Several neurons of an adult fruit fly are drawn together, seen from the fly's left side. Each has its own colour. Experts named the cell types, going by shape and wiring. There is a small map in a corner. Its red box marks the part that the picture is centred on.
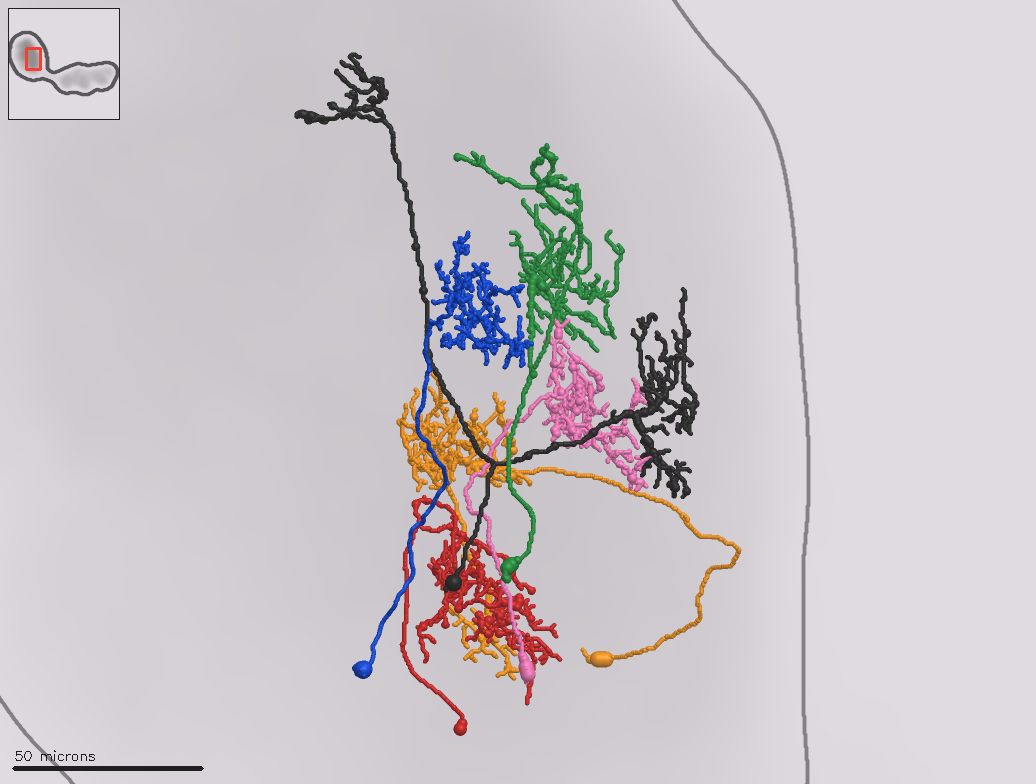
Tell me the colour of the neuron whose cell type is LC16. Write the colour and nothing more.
black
